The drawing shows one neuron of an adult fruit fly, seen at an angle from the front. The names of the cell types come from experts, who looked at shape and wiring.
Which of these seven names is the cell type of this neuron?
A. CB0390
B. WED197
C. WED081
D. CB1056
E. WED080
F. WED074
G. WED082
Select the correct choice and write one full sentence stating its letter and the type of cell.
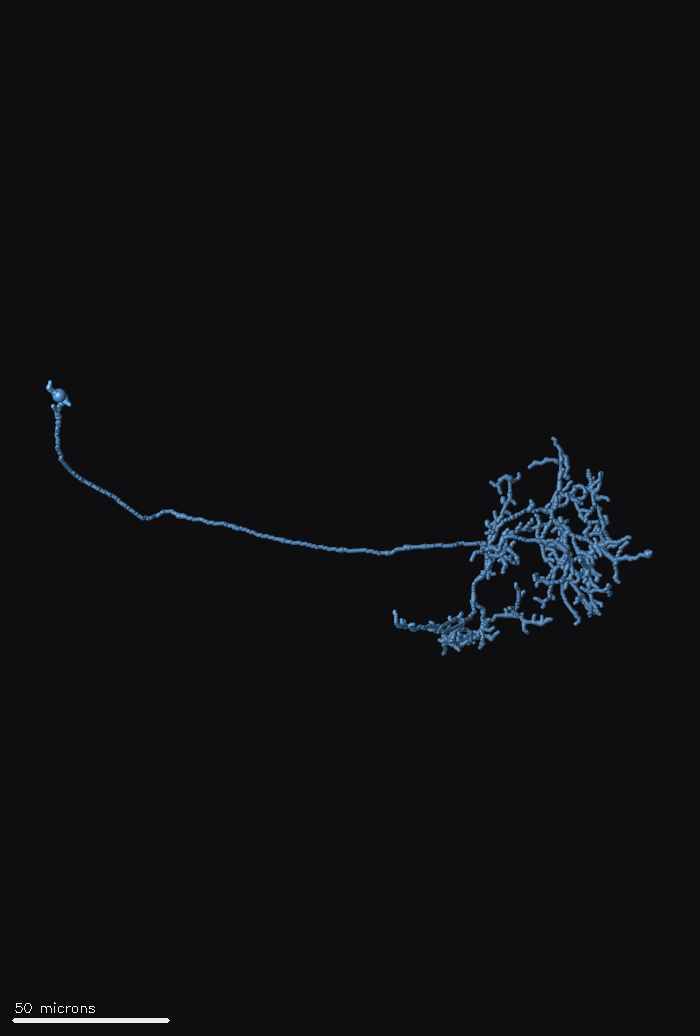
Of the choices offered, option F, WED074, is the cell type of the neuron.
